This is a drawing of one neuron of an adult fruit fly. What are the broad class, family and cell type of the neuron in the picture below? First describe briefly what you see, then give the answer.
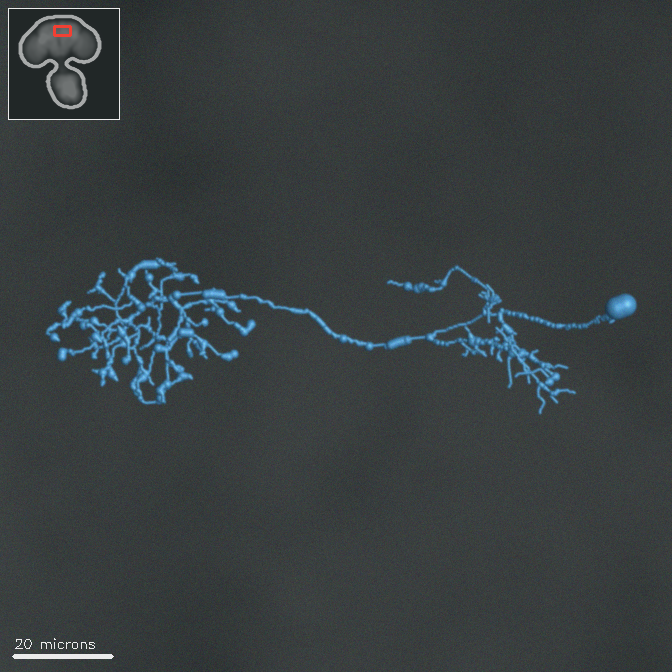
Its cell body lies on the right of the picture. By the scale bar it is about 120 microns wide in this view. The picture shows dozens of branch ends. It is a central-brain intrinsic neuron. Its family is hemilineage EBa1. The cell type is ER3a_c.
